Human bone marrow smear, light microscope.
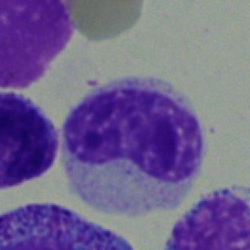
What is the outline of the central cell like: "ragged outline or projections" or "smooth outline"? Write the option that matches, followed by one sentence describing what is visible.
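Smooth outline. The cell outline is roughly round and smooth.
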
